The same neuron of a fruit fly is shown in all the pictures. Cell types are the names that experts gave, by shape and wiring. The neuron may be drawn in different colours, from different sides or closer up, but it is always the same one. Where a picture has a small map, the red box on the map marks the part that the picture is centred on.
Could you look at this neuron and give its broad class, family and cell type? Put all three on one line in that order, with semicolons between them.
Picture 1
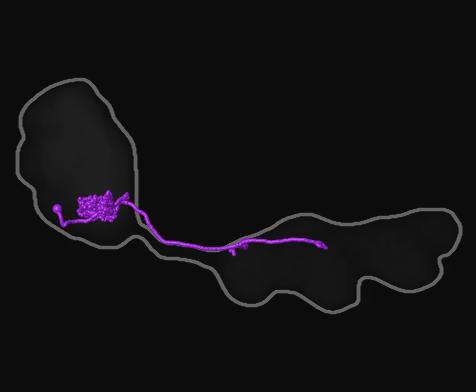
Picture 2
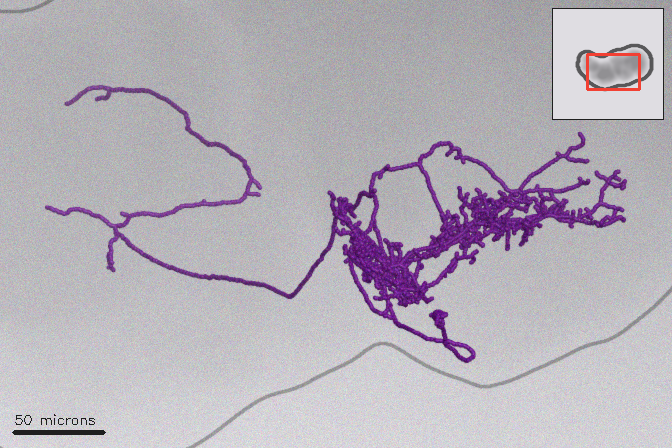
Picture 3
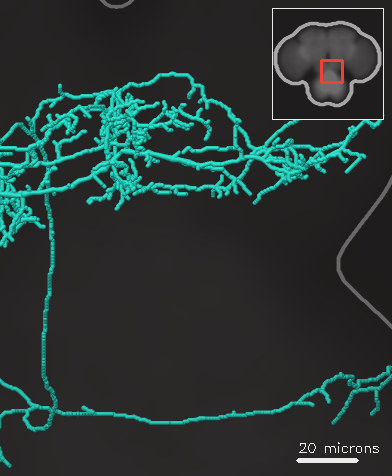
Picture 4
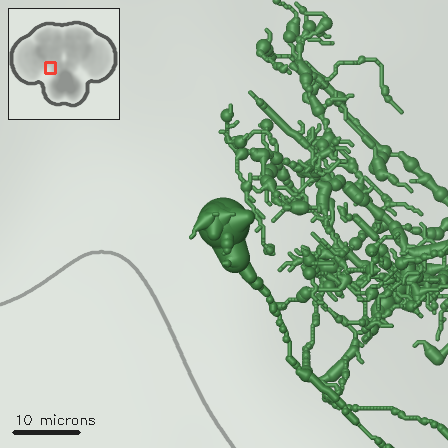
descending neuron; DNge; DNge004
